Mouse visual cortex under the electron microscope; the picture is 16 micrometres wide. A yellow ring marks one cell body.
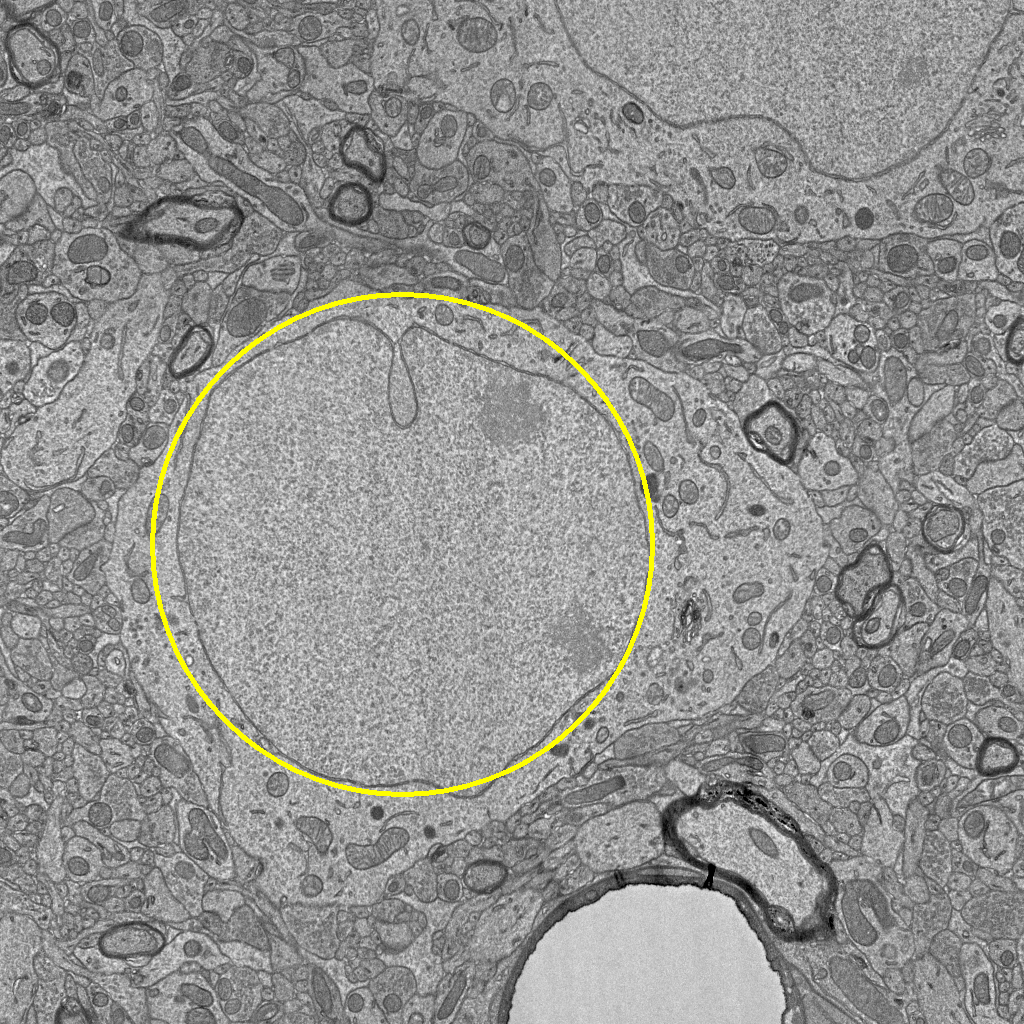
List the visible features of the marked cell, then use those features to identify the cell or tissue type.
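Notice how the round nucleus fills nearly the whole ring. Inside it the chromatin is pale and finely dispersed, and nothing clumps darkly along the envelope. In the right half of the nucleus you can make out two faint, diffuse patches, only slightly darker than the rest. Around the nucleus, the cytoplasm shows no large dark dense bodies. The marked cell is an excitatory neuron.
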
